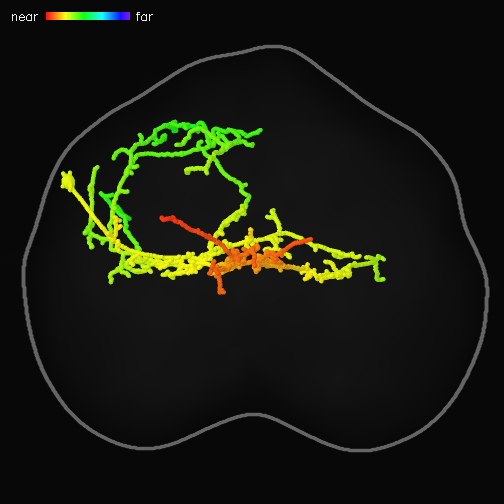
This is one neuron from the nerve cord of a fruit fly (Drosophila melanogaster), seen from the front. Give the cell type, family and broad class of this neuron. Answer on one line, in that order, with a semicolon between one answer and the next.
IN11A006; hemilineage 11A; nerve-cord intrinsic neuron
